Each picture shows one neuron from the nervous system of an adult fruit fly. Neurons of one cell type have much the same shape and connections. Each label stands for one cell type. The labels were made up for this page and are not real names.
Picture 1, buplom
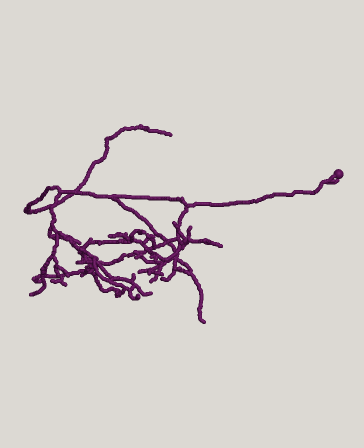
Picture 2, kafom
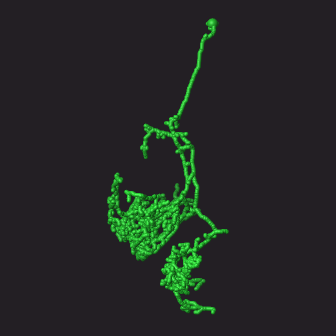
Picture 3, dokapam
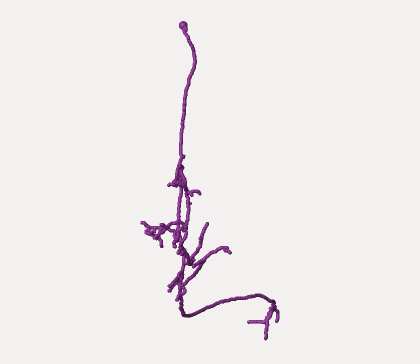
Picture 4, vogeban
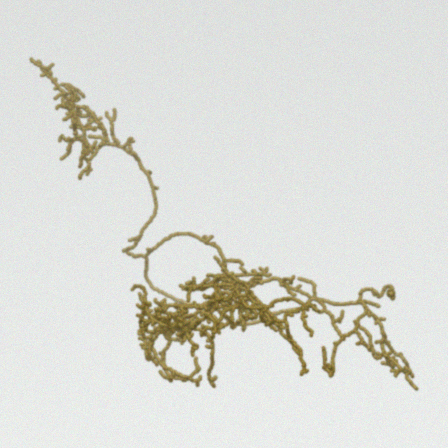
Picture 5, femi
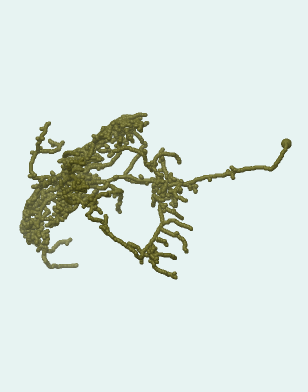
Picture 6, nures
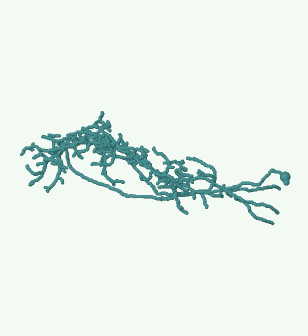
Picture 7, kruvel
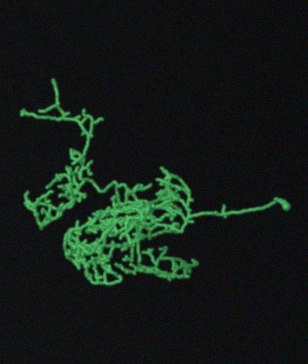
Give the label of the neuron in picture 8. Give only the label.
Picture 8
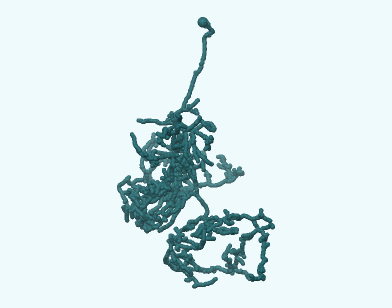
kruvel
